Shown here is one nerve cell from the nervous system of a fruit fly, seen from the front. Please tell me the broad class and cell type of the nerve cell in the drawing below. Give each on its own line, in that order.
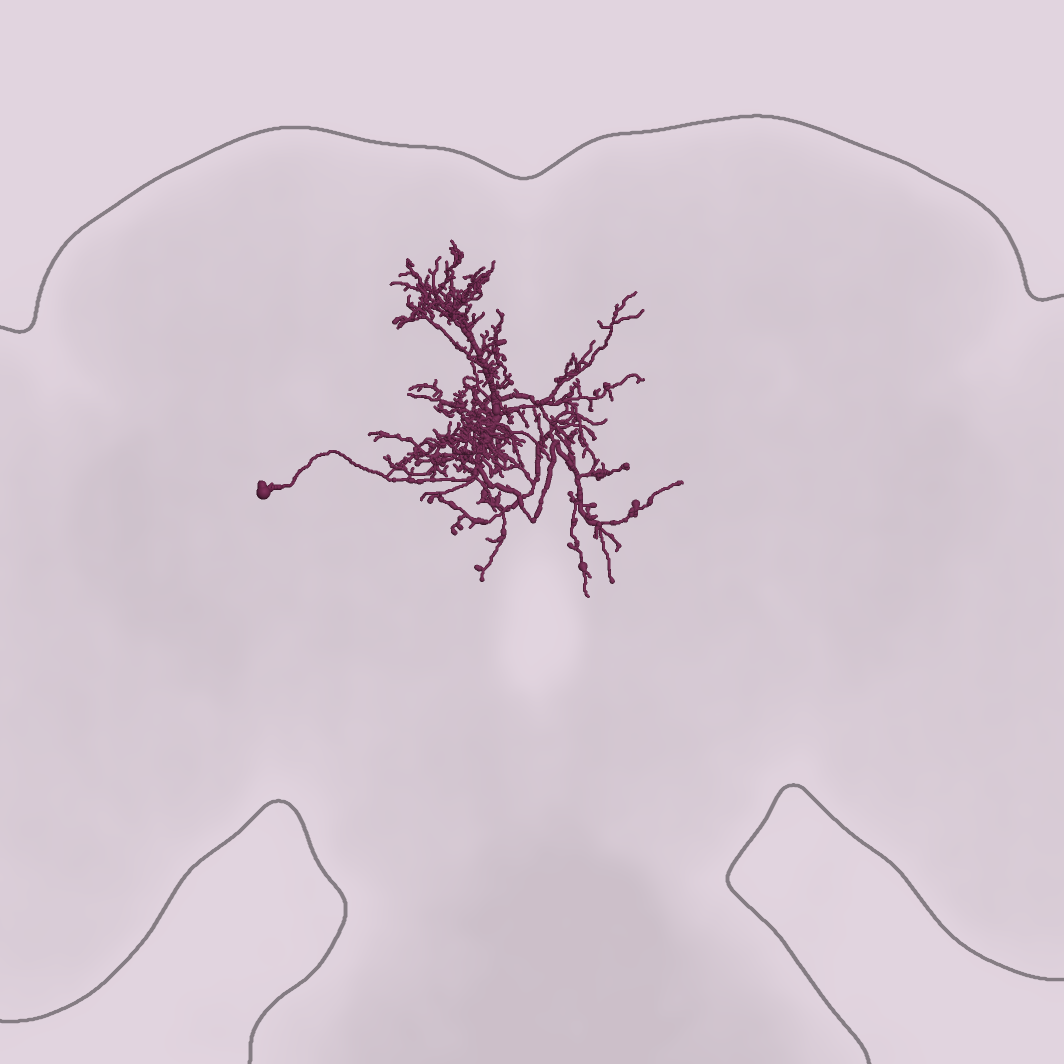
central-brain intrinsic neuron
IB009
